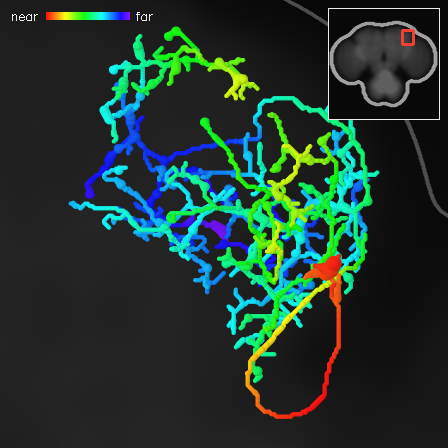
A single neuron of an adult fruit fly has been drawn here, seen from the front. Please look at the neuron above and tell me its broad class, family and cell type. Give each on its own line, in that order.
central-brain intrinsic neuron
hemilineage LHl4_dorsal
LHAV4g14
